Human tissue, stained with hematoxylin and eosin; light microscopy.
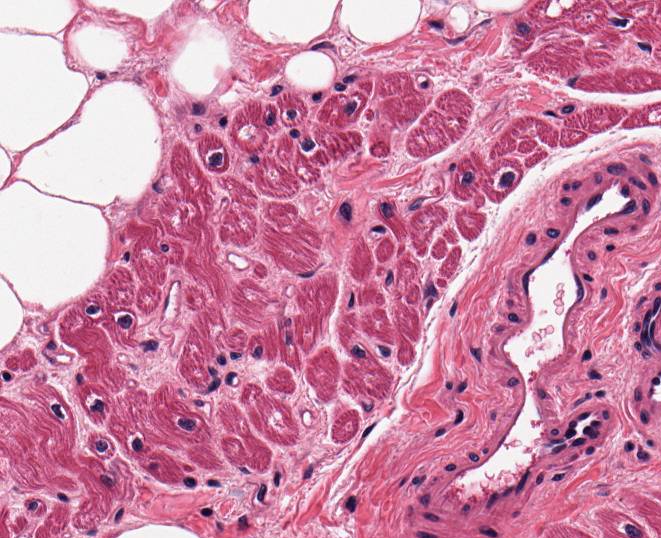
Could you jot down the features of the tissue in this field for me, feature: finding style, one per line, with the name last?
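Muscle: cardiac fibres throughout most of field
Centre: mixed planes, many rounded cross-sections among longitudinal fibres
Fat: large thin-walled adipocytes, empty white interiors, upper left edge
Vessel: lower right, wavy pink wall, elongated nuclei, narrow lumen, few red blood cells
Tissue: atrial appendage of the heart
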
